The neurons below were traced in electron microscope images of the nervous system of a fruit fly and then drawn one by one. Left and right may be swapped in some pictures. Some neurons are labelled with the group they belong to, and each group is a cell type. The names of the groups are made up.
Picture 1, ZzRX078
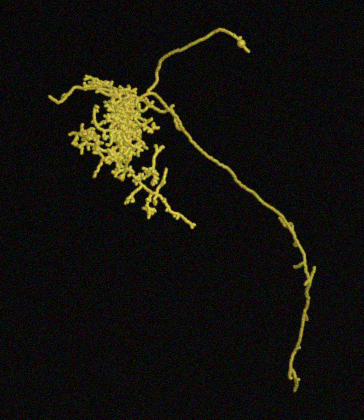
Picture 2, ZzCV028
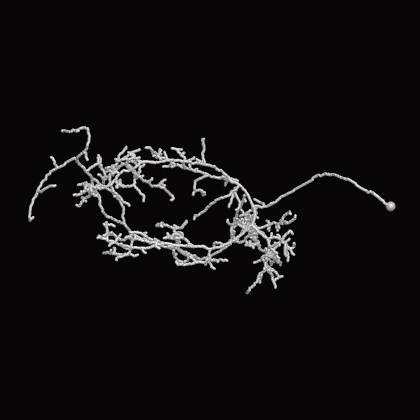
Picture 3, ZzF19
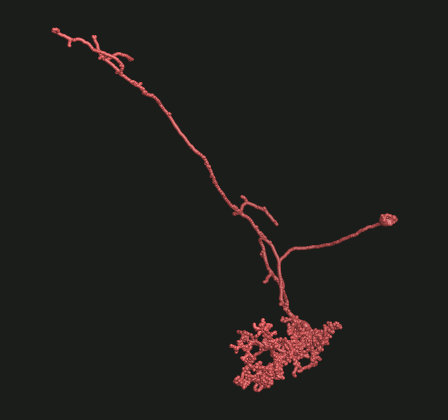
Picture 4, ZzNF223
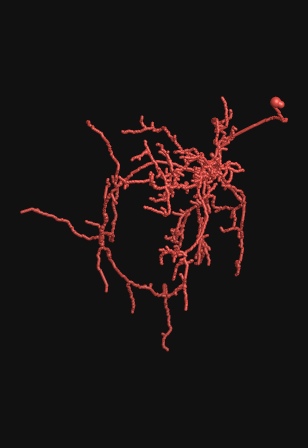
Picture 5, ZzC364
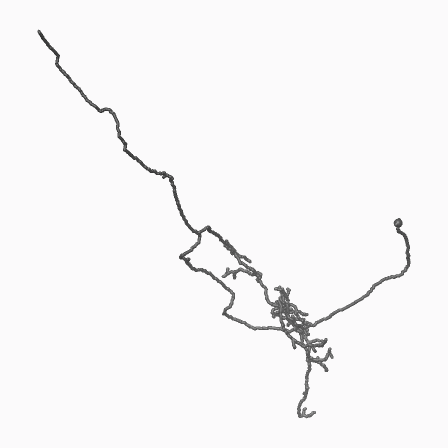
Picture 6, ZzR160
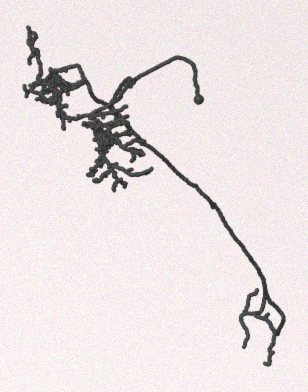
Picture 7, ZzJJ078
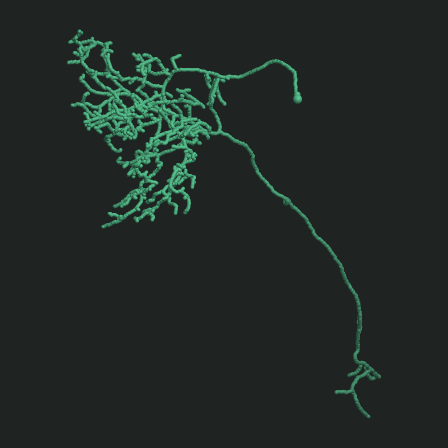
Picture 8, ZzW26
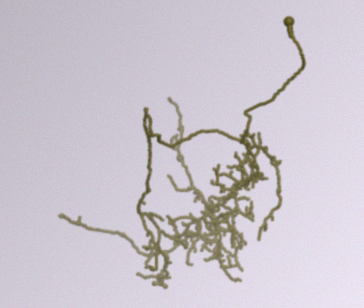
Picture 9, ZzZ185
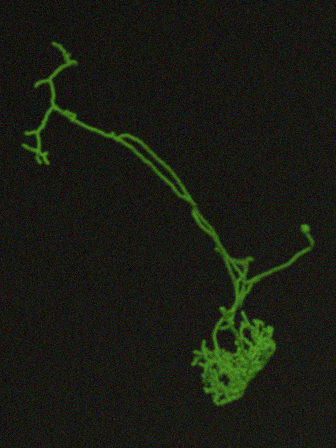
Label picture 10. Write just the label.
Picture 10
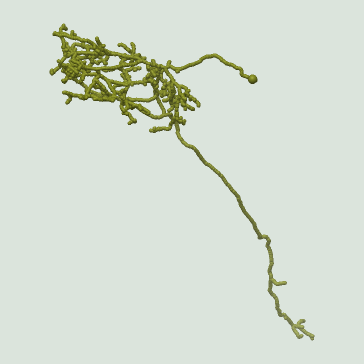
ZzCV028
